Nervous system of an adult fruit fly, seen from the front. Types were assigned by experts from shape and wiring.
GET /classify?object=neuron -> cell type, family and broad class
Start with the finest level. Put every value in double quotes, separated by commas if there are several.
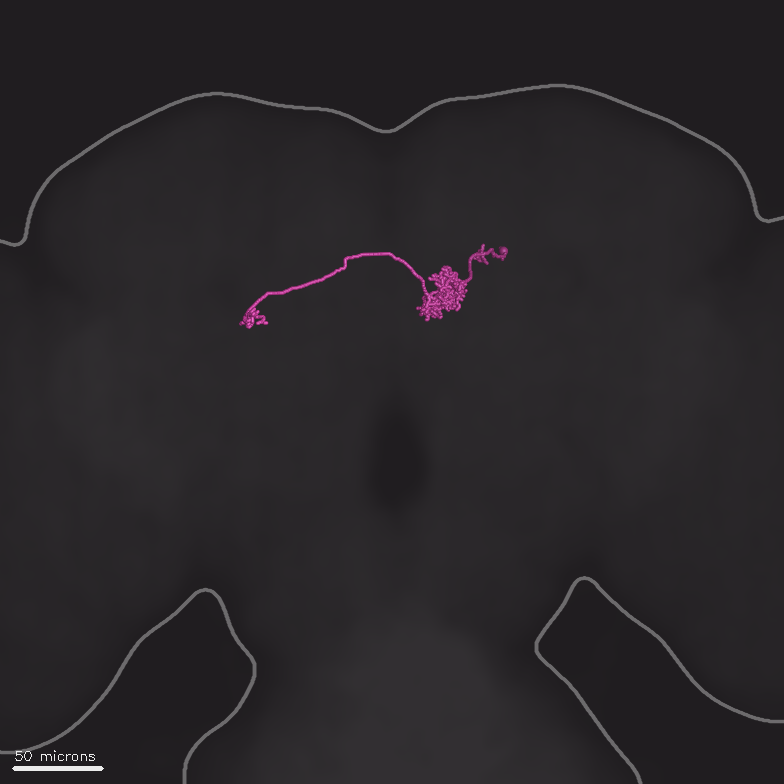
"PFR_a", "class CX", "central-brain intrinsic neuron"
